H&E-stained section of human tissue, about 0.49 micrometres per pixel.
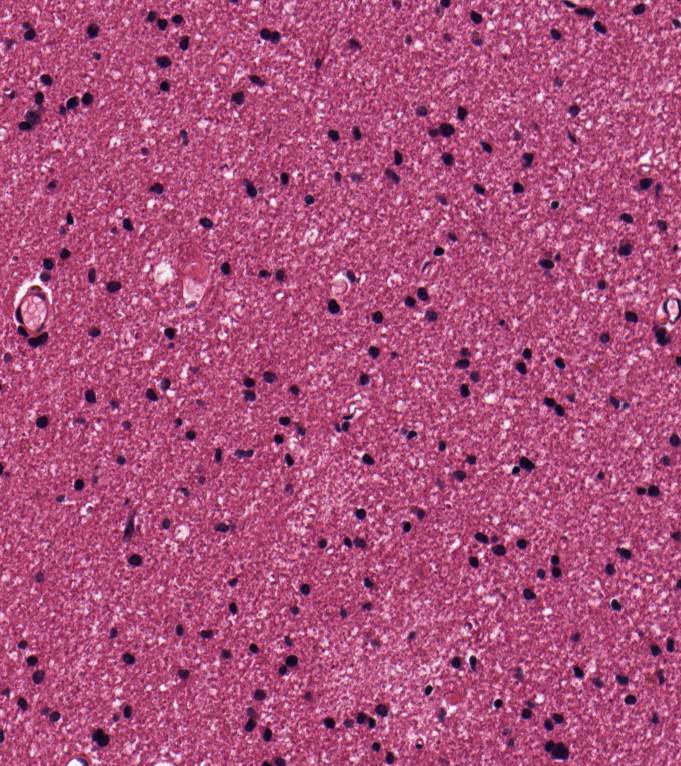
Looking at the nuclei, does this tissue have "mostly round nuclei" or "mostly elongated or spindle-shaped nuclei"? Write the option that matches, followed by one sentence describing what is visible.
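Mostly round nuclei. The nuclei are small, round and darkly stained, with little visible cytoplasm around them.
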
